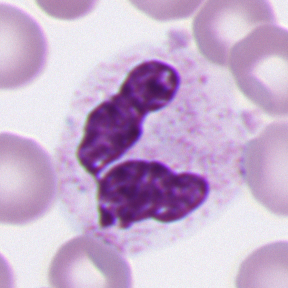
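Segmented neutrophil, stained smear of human peripheral blood. Outline roughly round. Chromatin dark purple, coarsely clumped. Cytoplasm abundant, pale pinkish-lilac, fine pinkish-lilac granules scattered throughout.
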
